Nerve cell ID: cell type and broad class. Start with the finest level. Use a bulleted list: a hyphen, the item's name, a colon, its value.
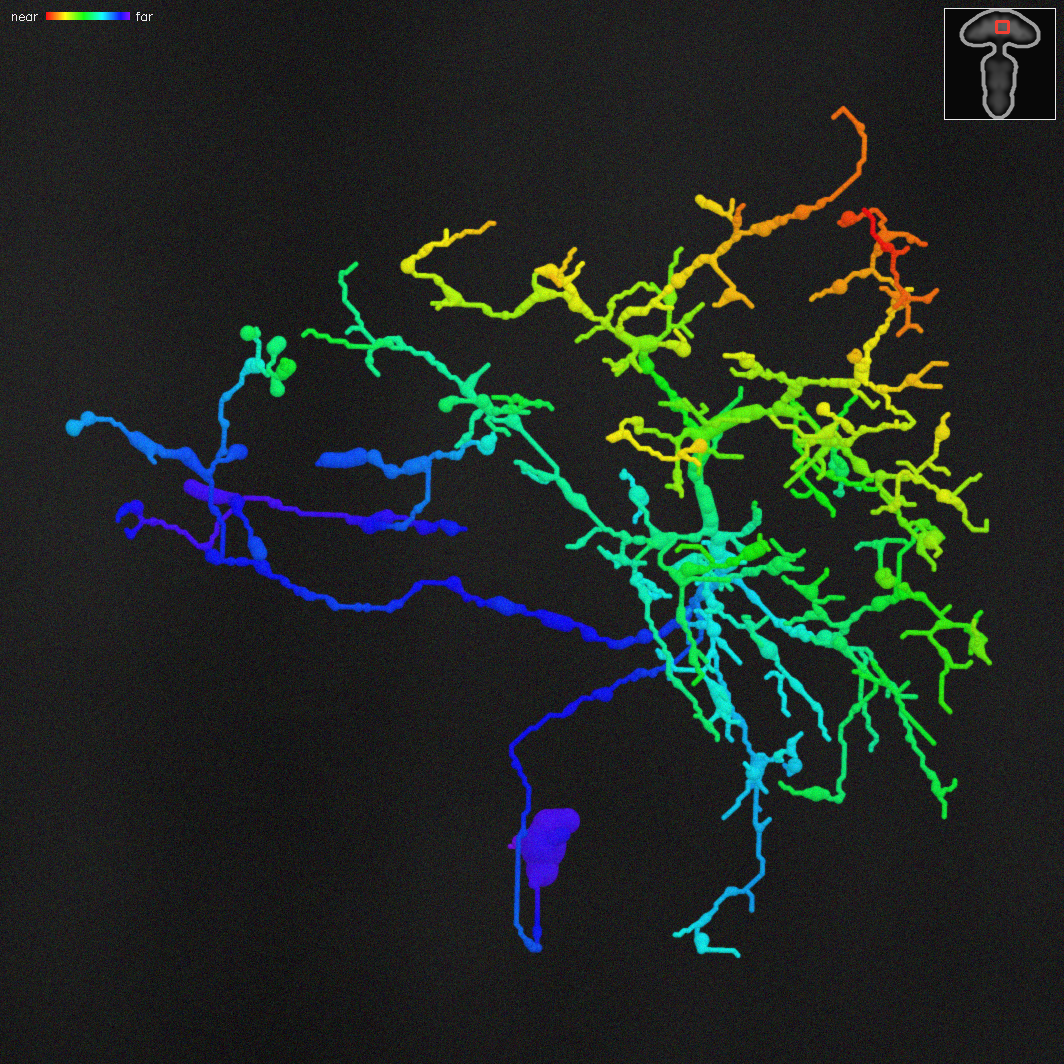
- cell type: GNG247
- broad class: central-brain intrinsic neuron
